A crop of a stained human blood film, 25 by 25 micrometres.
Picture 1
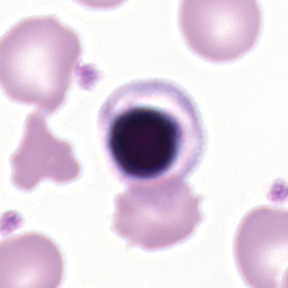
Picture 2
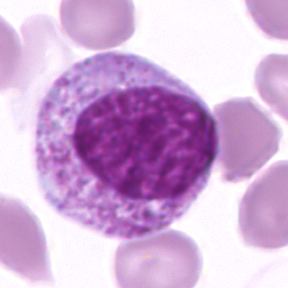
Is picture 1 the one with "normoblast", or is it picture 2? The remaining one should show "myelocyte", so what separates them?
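A normoblast appears in picture 1 and a myelocyte in picture 2. The normoblast's nucleus is round and about 6 micrometres across.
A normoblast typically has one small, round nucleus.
Its chromatin is dense and almost black-purple, with no visible pattern, and no nucleoli can be seen.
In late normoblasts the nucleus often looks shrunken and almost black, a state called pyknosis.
Within its cytoplasm a pale, nearly colourless ring surrounds the nucleus, and no granules are present.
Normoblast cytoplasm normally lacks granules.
The myelocyte, by contrast, has chromatin arranged as a loose purple network rather than solid dense clumps.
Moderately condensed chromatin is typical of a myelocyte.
A wide rim of cytoplasm surrounds its nucleus, broadest on the left. This cytoplasm is scattered with many fine purple granules, and between them it is pale lilac-grey.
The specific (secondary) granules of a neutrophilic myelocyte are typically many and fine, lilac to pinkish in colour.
The myelocyte measures about 16 micrometres across. Both outlines are smooth, the normoblast's round and the myelocyte's roughly round. A red cell touches each: one with a spiky edge at the lower margin of the normoblast, and another at the myelocyte's right edge.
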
